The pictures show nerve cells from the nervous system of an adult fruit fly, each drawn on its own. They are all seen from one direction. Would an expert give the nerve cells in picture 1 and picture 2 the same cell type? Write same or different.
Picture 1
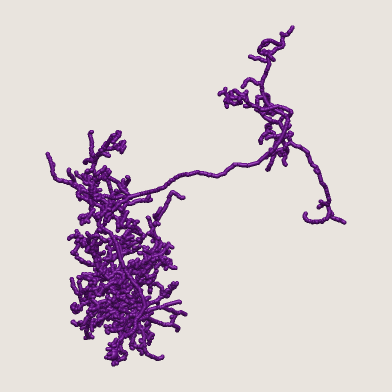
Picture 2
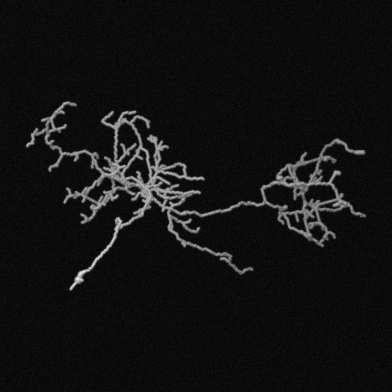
different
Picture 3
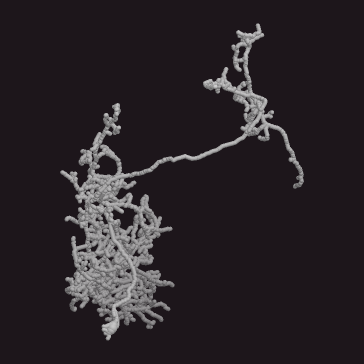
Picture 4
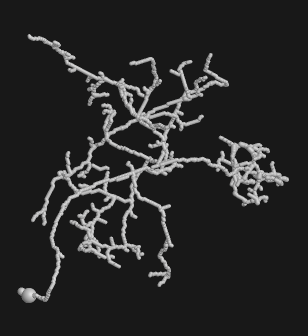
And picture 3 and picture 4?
different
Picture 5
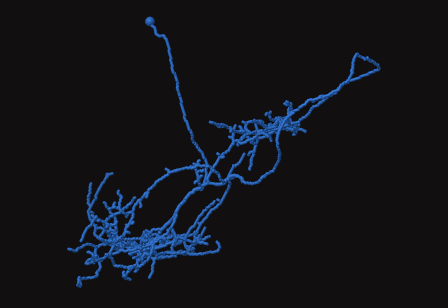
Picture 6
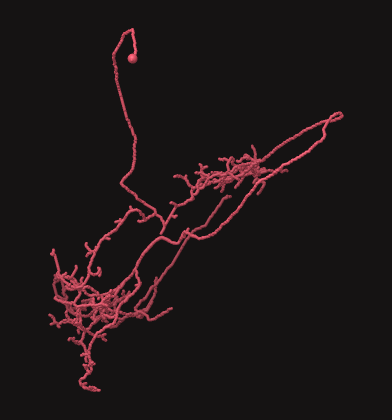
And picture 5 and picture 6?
same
